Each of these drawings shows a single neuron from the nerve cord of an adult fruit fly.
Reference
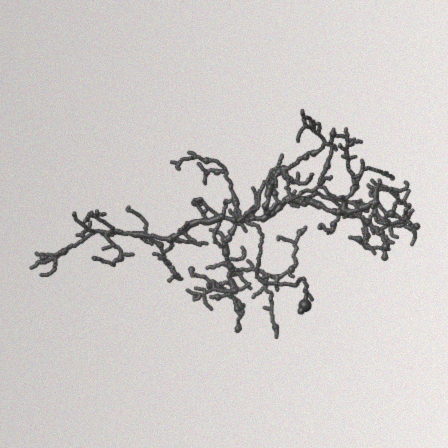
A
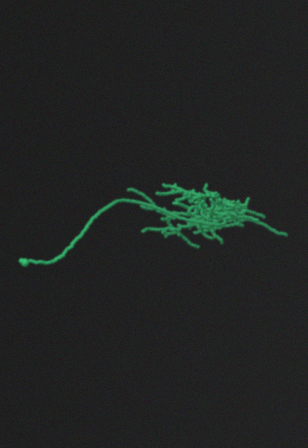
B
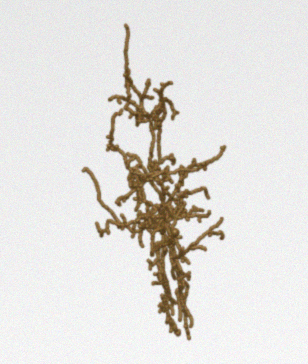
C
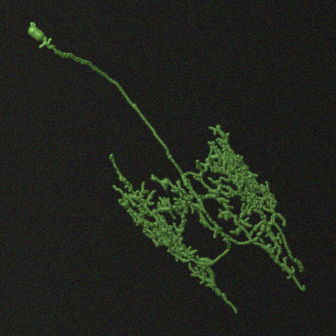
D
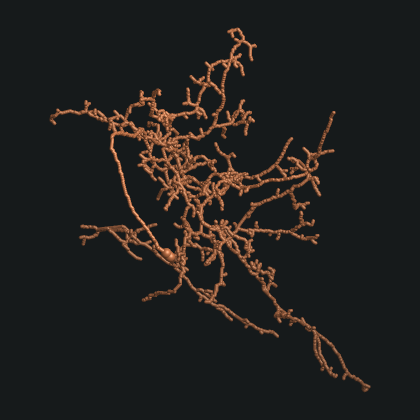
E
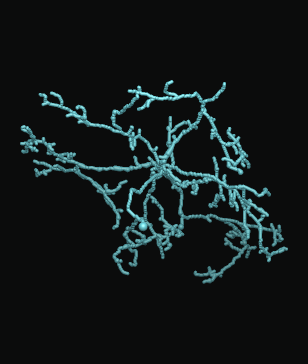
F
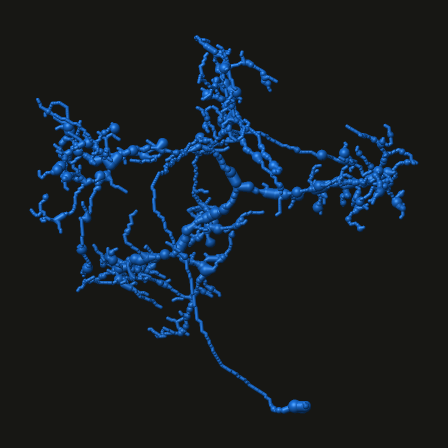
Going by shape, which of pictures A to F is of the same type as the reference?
E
